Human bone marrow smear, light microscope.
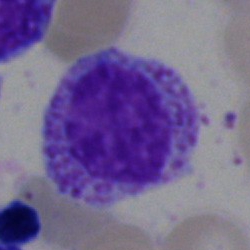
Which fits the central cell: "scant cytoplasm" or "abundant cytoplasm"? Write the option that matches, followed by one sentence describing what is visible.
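Scant cytoplasm. The cytoplasm forms only a narrow rim around the nucleus.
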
